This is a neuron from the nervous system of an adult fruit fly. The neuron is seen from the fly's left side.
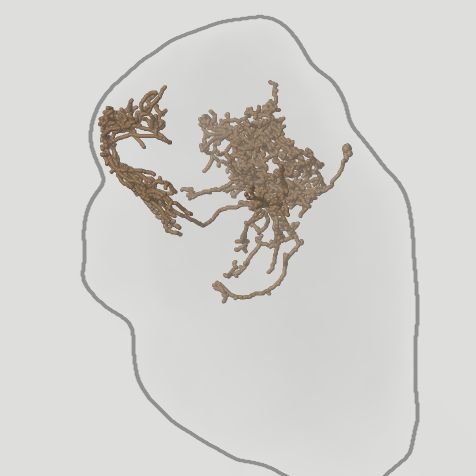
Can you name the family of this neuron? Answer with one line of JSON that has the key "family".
{"family": "hemilineage SMPpv2_ventral"}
